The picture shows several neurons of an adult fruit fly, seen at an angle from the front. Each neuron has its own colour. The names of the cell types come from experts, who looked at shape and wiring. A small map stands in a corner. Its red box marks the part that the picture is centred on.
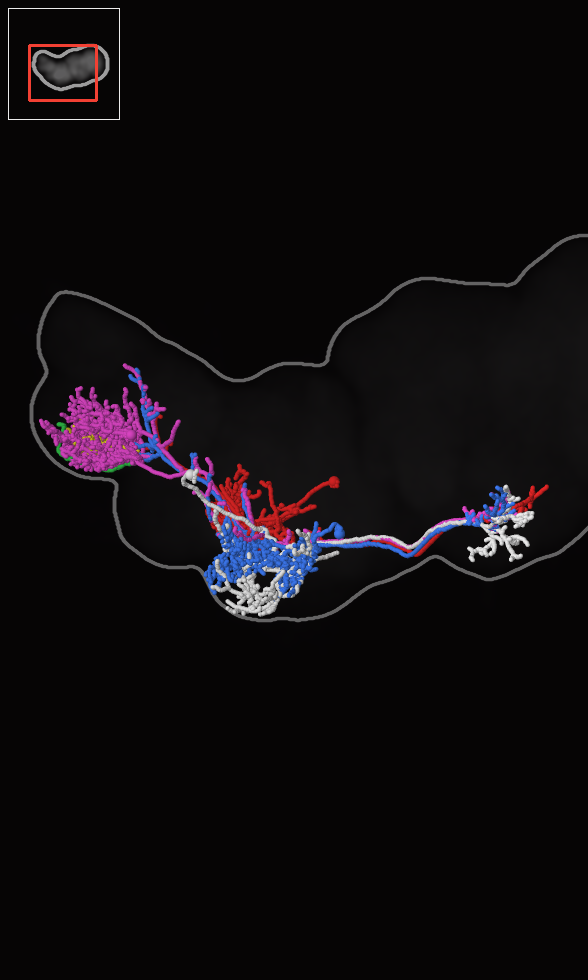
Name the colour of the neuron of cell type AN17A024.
red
